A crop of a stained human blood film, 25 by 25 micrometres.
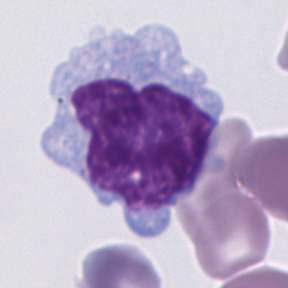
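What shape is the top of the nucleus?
Folded and two-humped, from a notch in the middle of its upper edge.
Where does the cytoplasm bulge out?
At the bottom edge, below the nucleus, as a rounded protrusion.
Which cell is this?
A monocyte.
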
